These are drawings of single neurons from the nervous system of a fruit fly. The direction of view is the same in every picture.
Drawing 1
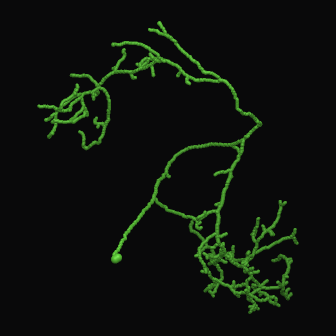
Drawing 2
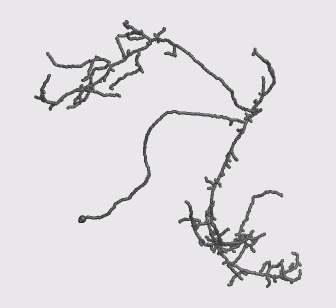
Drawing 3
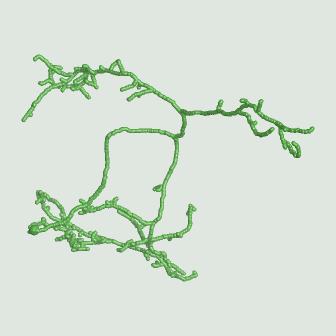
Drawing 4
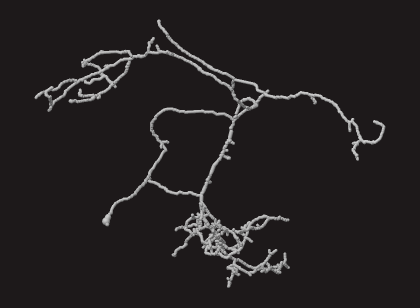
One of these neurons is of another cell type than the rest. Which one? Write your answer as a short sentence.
Drawing 3 shows a neuron of another cell type.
